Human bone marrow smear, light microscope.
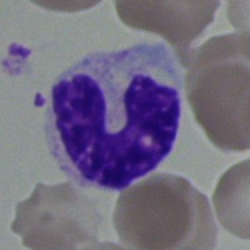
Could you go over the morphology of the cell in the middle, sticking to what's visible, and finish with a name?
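The nucleus forms a thick U-shaped band whose open side faces upward. Its chromatin is dense, dark purple and clumped, with small paler spots scattered throughout. Pale lilac-grey cytoplasm fills the nuclear notch and the top of the cell and carries fine, sparse violet granules. The cell is a band neutrophil.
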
